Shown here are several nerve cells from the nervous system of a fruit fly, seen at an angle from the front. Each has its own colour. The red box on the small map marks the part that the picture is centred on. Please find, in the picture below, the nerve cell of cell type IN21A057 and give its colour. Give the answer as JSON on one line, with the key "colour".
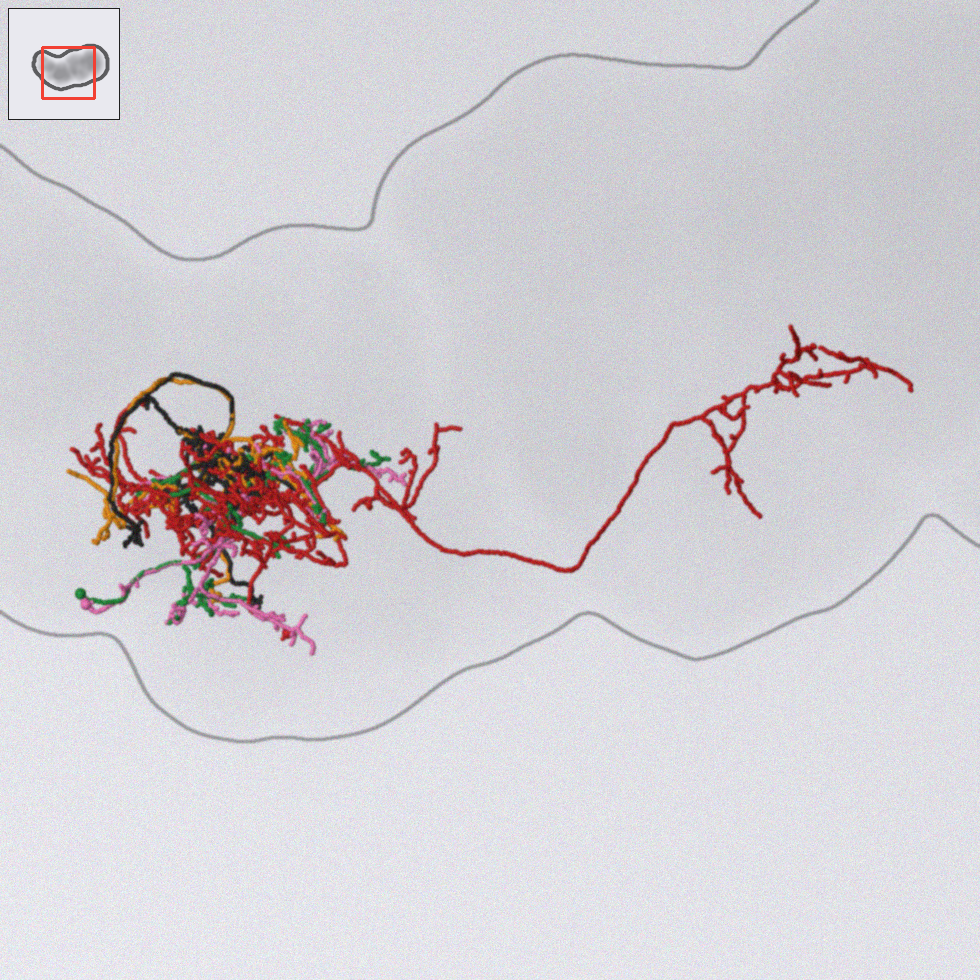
{"colour": "green"}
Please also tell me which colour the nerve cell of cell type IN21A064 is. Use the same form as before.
{"colour": "pink"}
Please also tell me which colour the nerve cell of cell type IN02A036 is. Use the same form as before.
{"colour": "orange"}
